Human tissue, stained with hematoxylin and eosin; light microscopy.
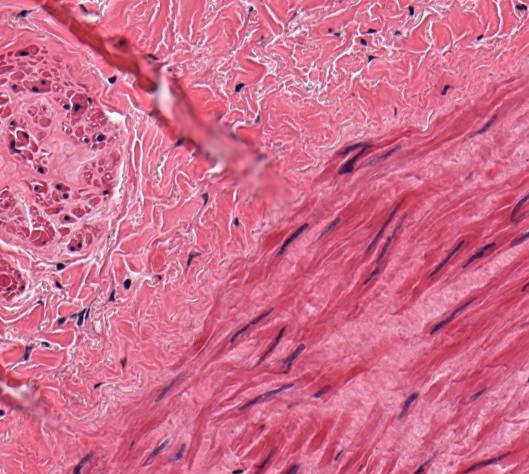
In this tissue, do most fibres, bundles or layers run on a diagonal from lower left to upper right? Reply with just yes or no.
Yes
